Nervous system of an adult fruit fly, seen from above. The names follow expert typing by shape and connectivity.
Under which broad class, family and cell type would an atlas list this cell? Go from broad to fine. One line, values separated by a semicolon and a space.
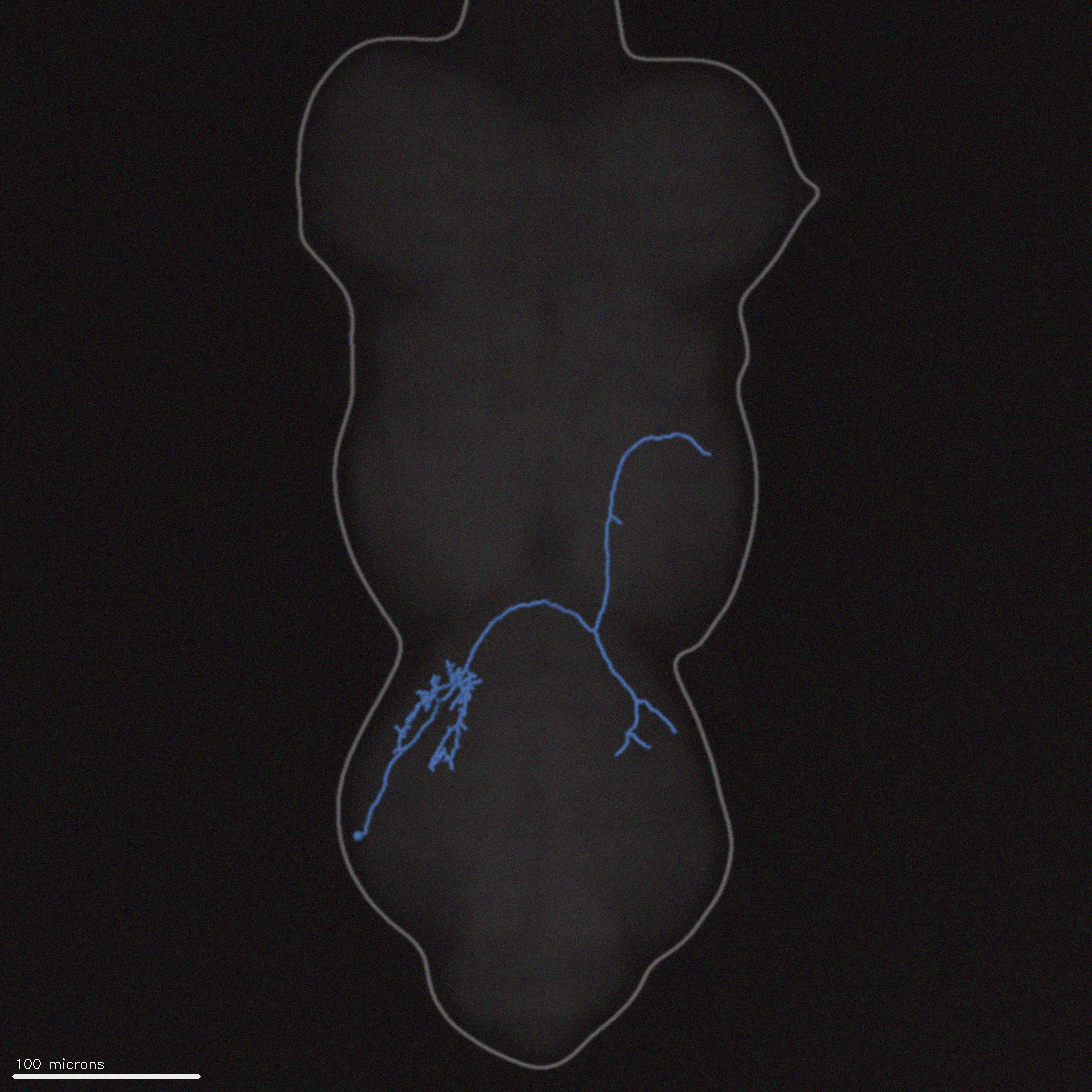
nerve-cord intrinsic neuron; hemilineage 08B; IN08B076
